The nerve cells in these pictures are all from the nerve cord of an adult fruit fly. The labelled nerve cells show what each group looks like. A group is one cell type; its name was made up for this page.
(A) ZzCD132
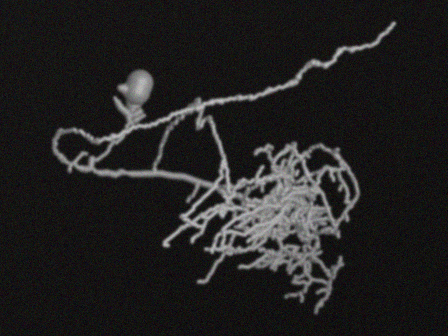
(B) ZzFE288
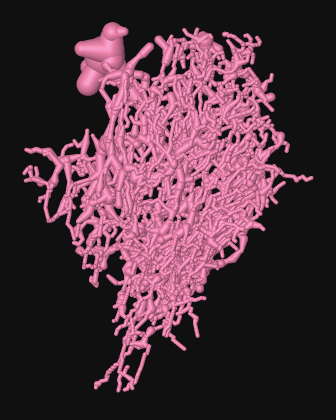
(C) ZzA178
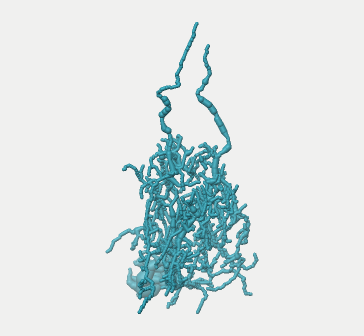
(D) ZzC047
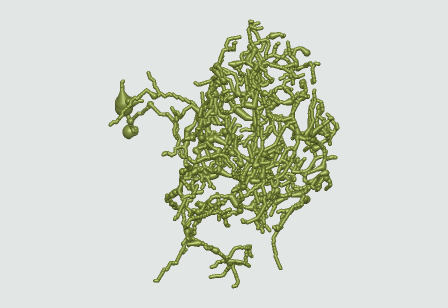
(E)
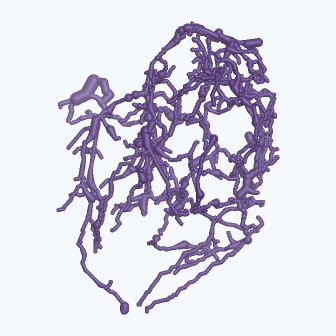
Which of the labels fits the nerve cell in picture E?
ZzA178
